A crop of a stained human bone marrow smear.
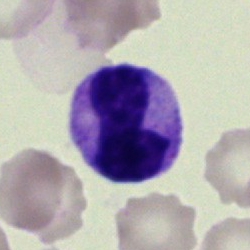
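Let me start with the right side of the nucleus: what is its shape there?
It has a deep indentation.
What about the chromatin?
Dense and dark purple.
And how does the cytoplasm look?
Lilac-purple, and it appears finely granular.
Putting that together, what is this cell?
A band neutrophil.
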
